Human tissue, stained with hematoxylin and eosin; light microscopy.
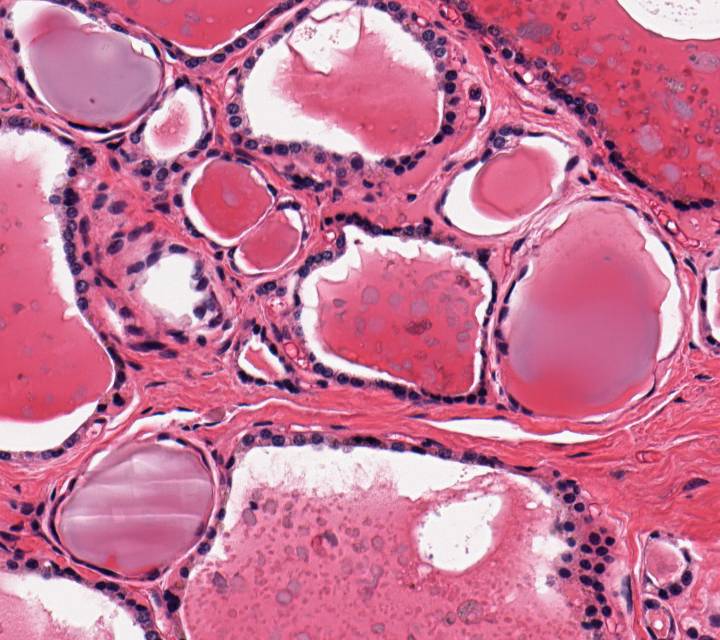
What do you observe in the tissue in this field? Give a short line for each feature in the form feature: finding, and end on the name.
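Follicles: closely packed, rounded, widely varying in size
Size pattern: small near the centre, very large and distended at the edges
Lining: single layer of flattened to low cuboidal epithelial cells
Papillary projections: none extending into the follicle lumens
Colloid: shrunk from the lining in many follicles, leaving clear white gaps
Name: thyroid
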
